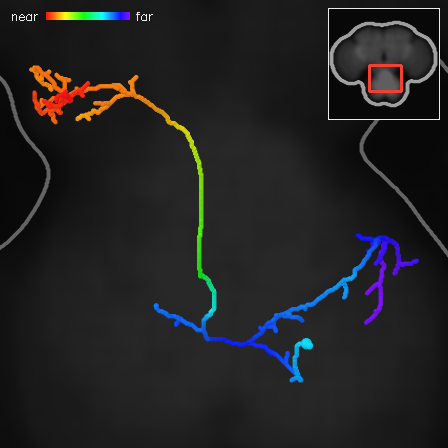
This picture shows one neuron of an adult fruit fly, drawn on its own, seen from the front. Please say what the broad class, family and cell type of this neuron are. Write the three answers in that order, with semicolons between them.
ascending neuron; hemilineage 08B; AN08B111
